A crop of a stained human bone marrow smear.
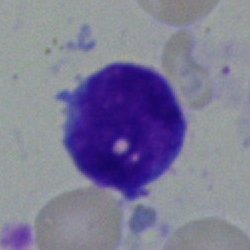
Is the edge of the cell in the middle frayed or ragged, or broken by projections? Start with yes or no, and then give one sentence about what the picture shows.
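Yes. Small blue blebs stick out from the left edge of the cell.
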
